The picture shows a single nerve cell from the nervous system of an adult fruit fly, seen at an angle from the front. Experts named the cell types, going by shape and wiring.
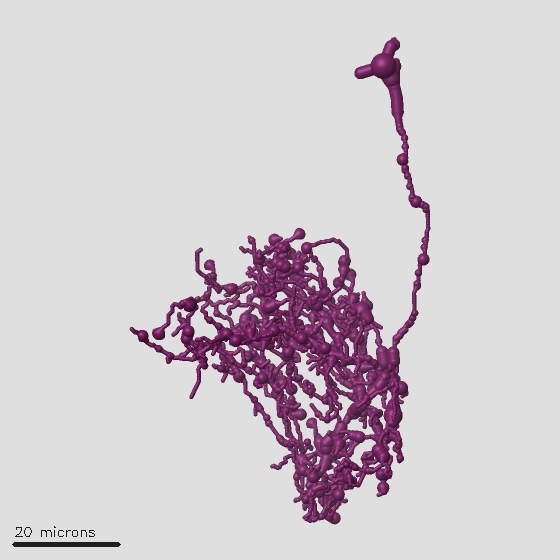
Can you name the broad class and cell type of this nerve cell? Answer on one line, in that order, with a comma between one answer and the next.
nerve-cord intrinsic neuron, INXXX221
